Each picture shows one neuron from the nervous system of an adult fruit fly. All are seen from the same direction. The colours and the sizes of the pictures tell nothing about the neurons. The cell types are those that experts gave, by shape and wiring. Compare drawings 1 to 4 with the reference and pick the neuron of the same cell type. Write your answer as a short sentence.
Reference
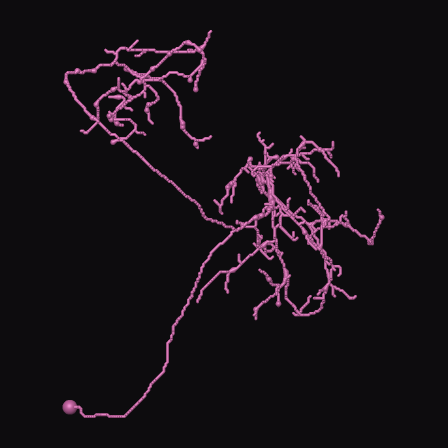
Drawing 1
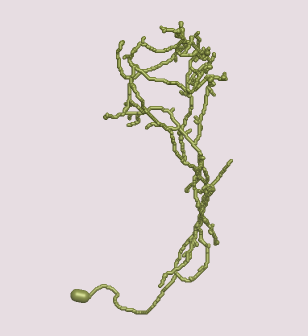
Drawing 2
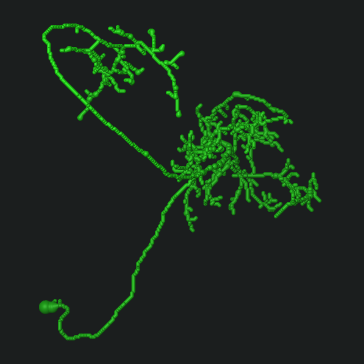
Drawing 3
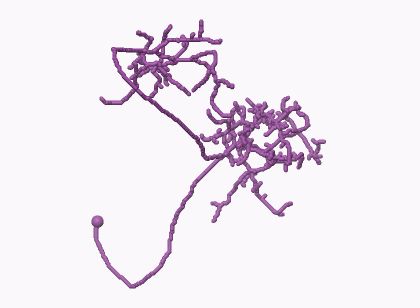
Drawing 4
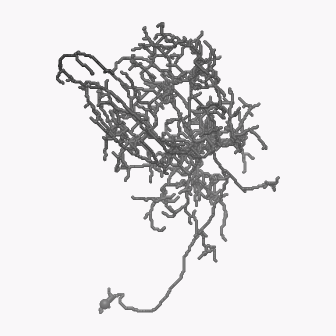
Drawing 3 shows a neuron of the same cell type.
